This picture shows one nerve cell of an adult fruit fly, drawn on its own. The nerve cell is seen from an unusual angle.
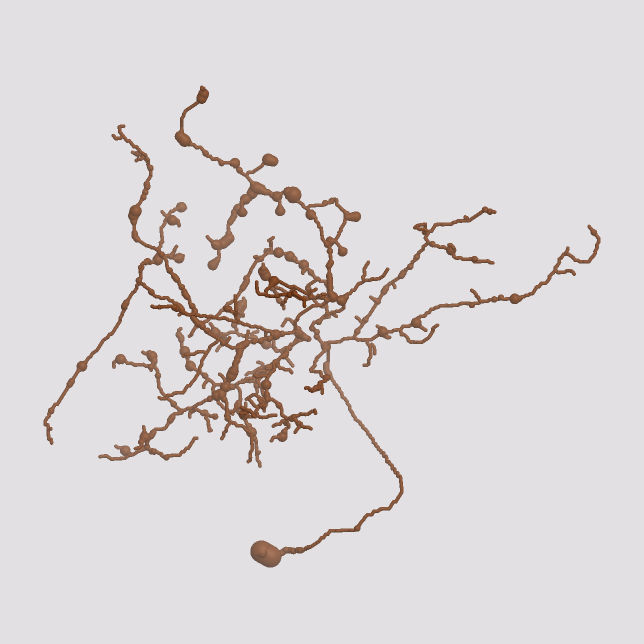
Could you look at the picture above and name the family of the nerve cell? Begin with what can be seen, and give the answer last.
The cell body can be seen at the bottom of the picture. Dozens of branch ends can be seen. This is a nerve-cord intrinsic neuron. Its family is hemilineage 14A.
